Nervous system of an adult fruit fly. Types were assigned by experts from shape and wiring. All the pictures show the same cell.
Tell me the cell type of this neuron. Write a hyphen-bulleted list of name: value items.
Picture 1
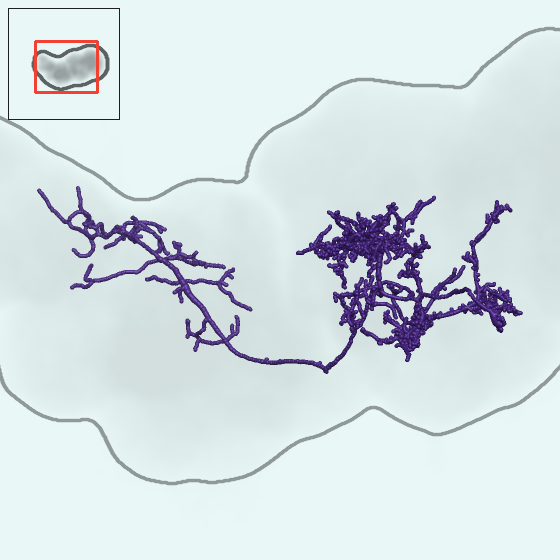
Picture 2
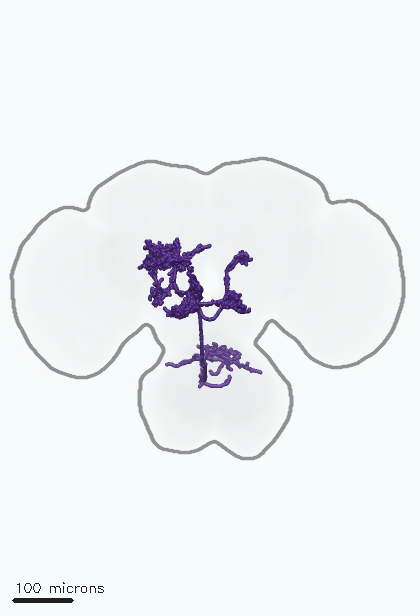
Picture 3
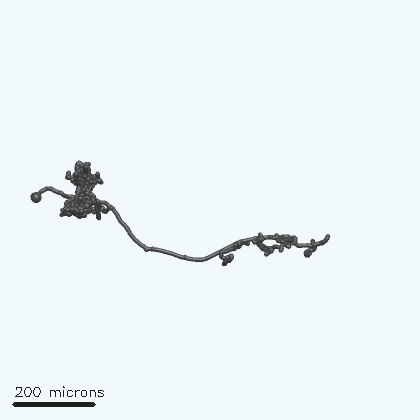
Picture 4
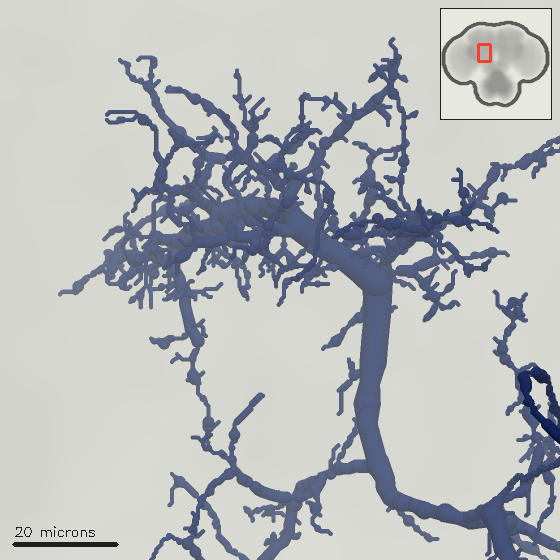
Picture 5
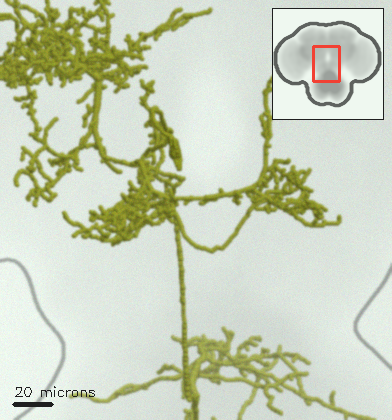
- cell type: DNbe001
